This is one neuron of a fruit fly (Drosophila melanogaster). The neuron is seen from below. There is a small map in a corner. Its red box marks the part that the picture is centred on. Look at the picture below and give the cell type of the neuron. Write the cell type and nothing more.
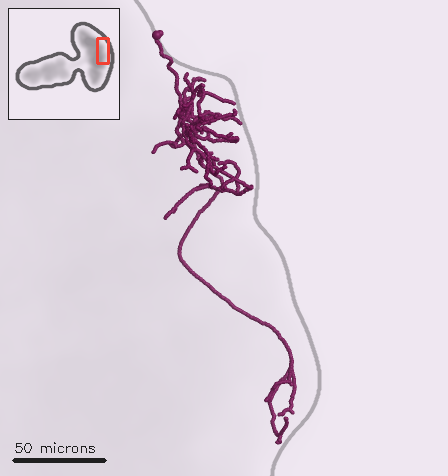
lLN9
